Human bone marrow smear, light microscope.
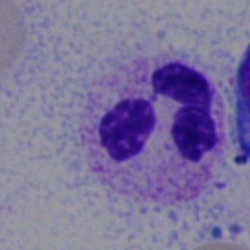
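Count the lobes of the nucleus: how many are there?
Three, and the left lobe is joined to the upper one by a narrow strand.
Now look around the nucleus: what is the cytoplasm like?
It is abundant and pale pink, filled with fine pink-violet granules.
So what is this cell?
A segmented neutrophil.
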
